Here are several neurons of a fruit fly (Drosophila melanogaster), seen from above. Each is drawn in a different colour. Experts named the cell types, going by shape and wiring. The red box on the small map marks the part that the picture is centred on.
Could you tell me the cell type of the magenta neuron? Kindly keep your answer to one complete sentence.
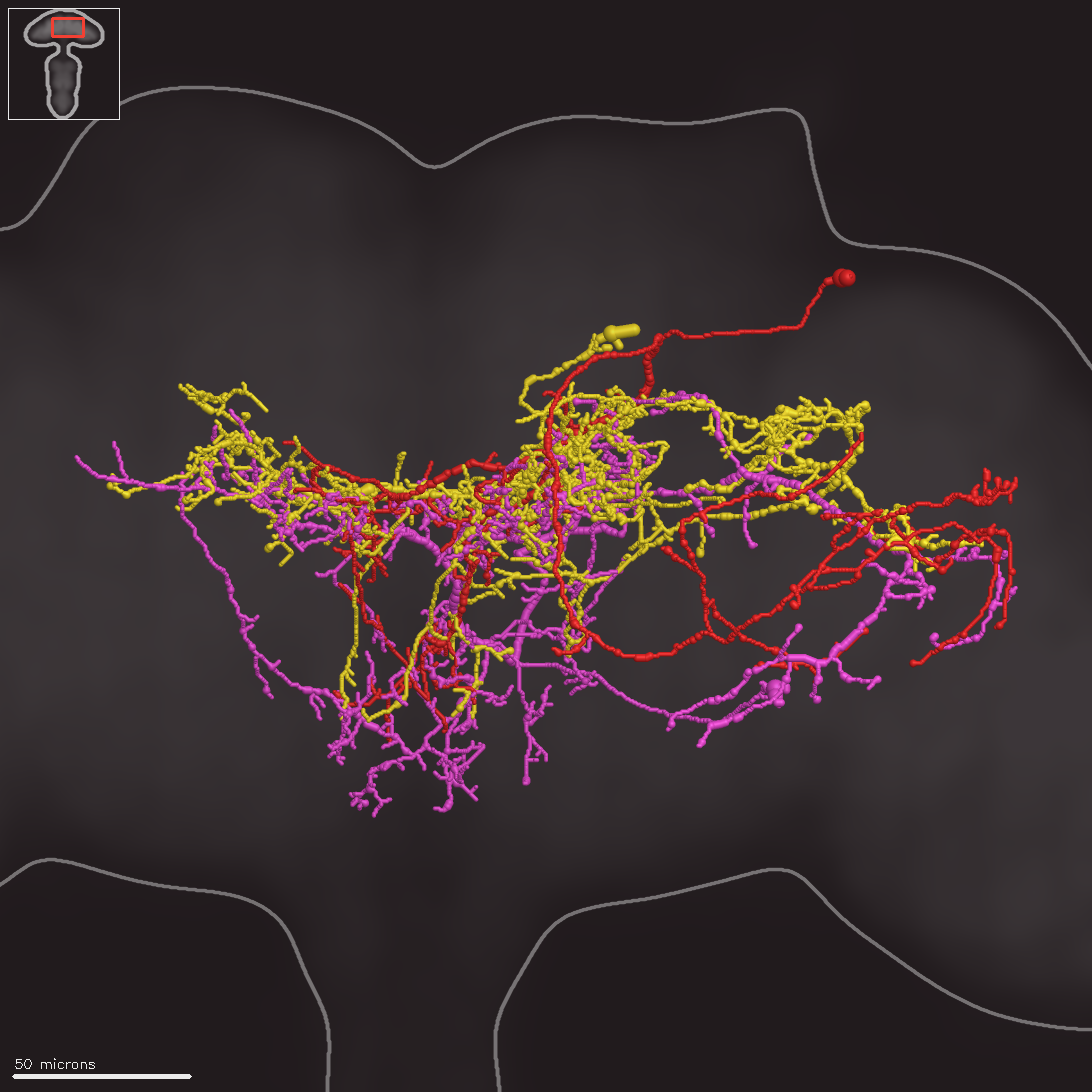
This neuron falls under the cell type GNG509.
